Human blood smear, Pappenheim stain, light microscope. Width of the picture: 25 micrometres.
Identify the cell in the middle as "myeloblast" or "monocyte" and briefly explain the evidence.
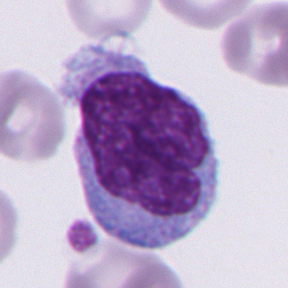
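Answer: monocyte, not myeloblast. Nucleus irregular, notched on its lower right side. Chromatin dark purple, mottled and lacy. Cytoplasm pale grey-blue, widest band below the nucleus. Cell about 19 by 12 micrometres; nucleus about 14 by 11 micrometres, filling about 60% of the cell's area.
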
